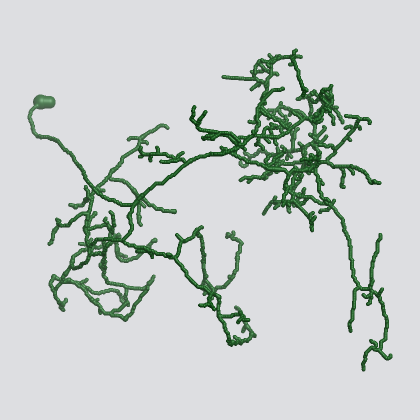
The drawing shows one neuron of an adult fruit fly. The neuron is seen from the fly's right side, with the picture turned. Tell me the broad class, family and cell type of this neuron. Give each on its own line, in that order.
central-brain intrinsic neuron
hemilineage LALa1_anterior
WED015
